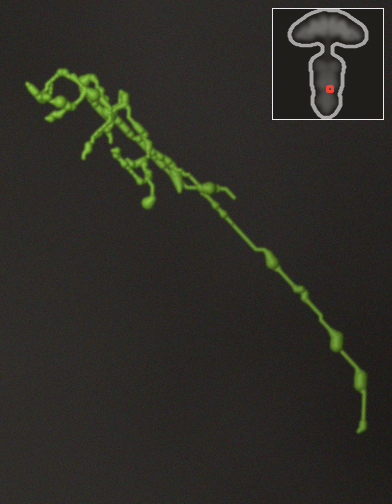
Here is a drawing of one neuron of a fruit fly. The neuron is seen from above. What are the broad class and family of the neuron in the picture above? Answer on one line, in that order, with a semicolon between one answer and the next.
sensory neuron entering the nerve cord; class mechanosensory tactile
